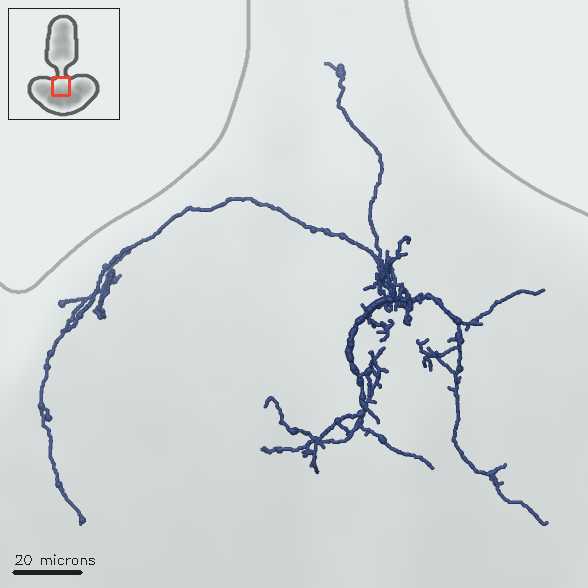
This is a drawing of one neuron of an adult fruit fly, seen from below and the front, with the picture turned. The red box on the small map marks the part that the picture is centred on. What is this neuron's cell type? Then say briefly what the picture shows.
Its cell type is GNG451. Its broad class is central-brain intrinsic neuron. From left to right in the picture it spans about 150 microns. Dozens of branch ends can be seen.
